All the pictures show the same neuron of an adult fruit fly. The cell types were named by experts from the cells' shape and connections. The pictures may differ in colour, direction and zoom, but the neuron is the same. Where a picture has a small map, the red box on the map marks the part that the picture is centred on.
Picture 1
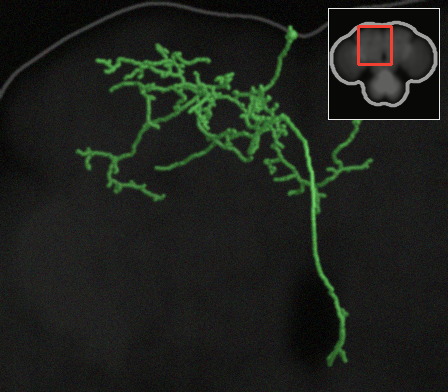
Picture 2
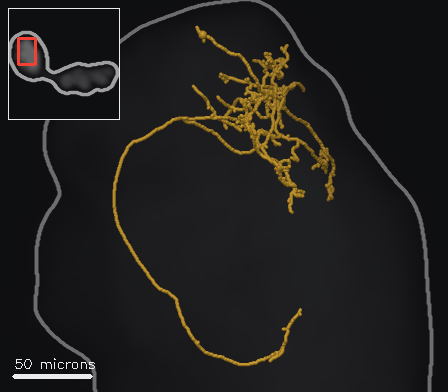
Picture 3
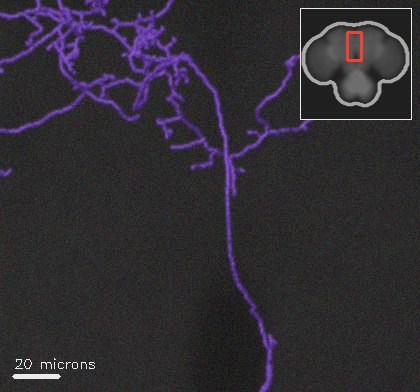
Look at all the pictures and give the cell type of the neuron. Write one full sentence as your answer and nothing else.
Included in the cell type SMP459 is this neuron.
